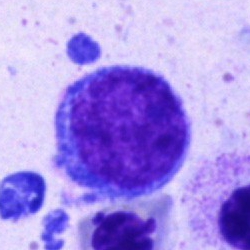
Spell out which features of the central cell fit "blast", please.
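The central cell is a blast.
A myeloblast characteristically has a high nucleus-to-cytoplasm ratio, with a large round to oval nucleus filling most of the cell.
The cytoplasm here is only a narrow deep-blue rim, widest on the left side, which goes with such a ratio. The outline is round, and the chromatin is finely granular without large dense clumps. Small bleb-like bumps project from the lower-left edge of the cell.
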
